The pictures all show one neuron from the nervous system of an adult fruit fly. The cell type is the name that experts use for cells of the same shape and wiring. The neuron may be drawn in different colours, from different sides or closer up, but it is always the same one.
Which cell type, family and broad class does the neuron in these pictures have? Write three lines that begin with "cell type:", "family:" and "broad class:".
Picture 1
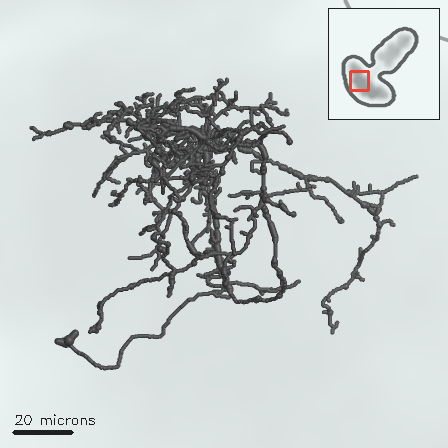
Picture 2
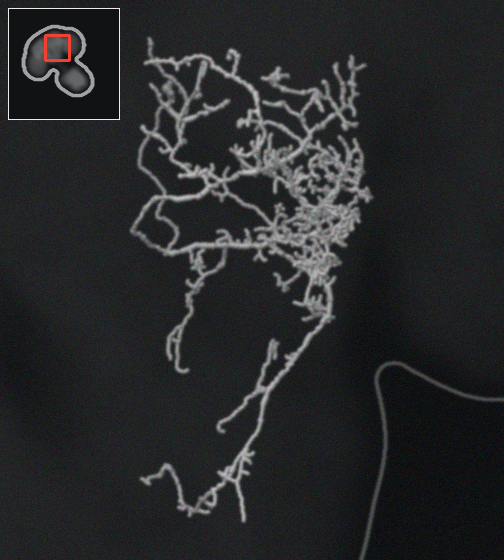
cell type: WED072
family: hemilineage ALl1_ventral
broad class: central-brain intrinsic neuron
